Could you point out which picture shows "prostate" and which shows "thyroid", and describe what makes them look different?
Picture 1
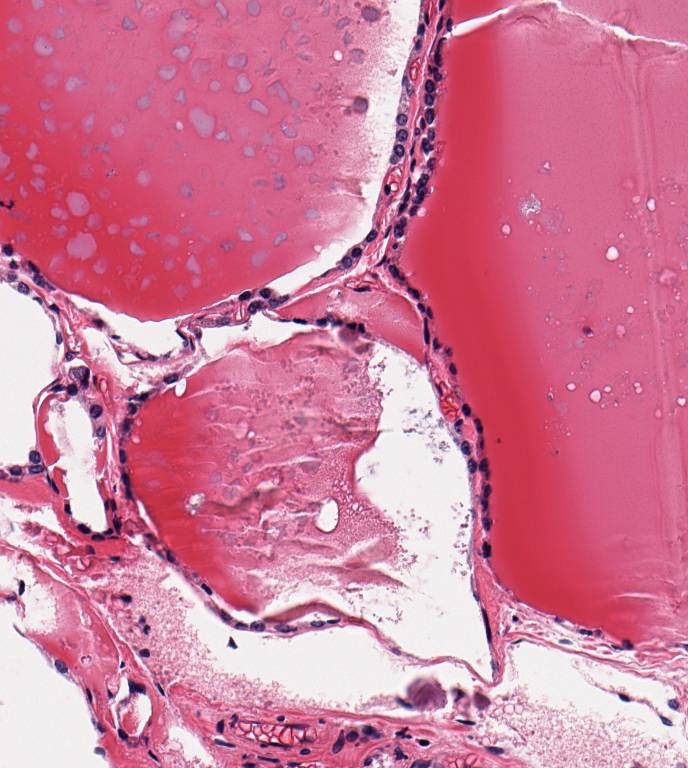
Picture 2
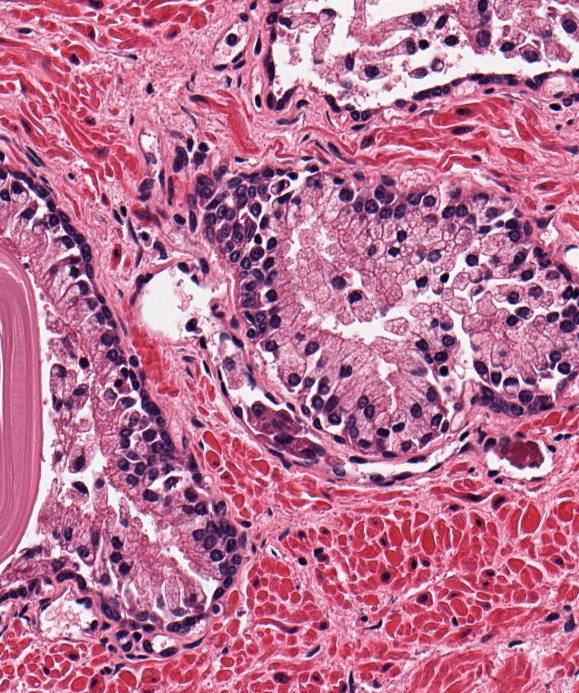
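The thyroid's the first picture, the prostate the second. Picture 1 is mostly a few large closed follicles full of homogeneous pink material with thin partitions between them, each lined by a single layer of flattened cells with dark, elongated nuclei. In the big one at upper left, that pink content has lots of small round pale vacuoles. Over in picture 2 the gland lumina have irregular, infolded borders instead of smooth round outlines.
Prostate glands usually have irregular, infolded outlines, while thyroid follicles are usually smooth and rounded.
The luminal cells there have small, round, dark nuclei toward the base, and beneath them a layer of flattened dark basal nuclei outlines the central gland. Its stroma, clearest at lower right, is bundles of bright pink smooth muscle cells.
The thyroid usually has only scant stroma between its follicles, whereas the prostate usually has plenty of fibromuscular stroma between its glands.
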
